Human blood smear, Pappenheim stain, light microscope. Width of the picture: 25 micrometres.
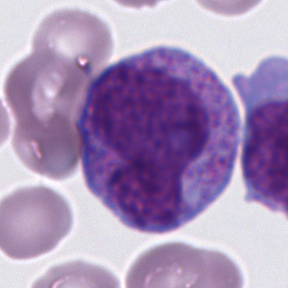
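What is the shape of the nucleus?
The nucleus is indented on its right side.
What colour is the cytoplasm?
Blue.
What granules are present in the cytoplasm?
Fine reddish-purple granules, scattered throughout.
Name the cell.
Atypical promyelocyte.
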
